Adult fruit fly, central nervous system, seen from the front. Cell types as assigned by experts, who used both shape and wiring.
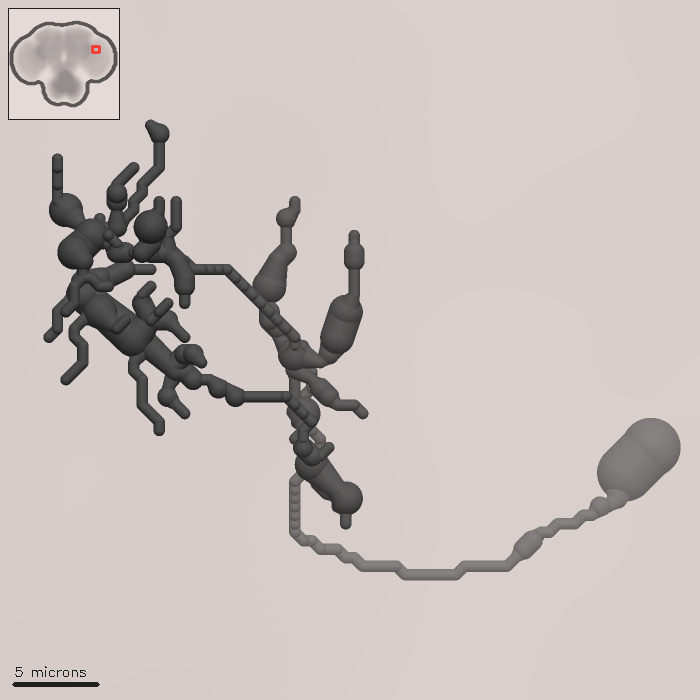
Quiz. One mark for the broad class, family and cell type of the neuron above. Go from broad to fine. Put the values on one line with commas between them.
optic-lobe intrinsic neuron, T, T5a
